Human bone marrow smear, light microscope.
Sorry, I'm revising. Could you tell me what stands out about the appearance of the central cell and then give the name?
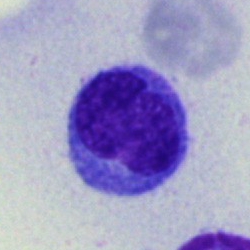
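A deep cleft runs down from the top edge of the nucleus, folding it. The nucleus occupies most of the cell, leaving a rim of blue-staining cytoplasm. Against the lower edge of the nucleus lies a paler zone of cytoplasm. The cell is a monocyte.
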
